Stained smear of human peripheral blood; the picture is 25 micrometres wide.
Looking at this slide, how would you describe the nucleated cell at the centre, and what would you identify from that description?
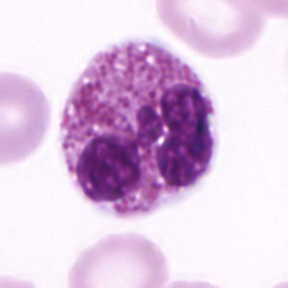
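First, the nucleus: no nucleoli are visible in it. Next, the cytoplasm, which is filled with many coarse granules, reddish in colour. Finally, no vacuoles are seen anywhere in that cytoplasm. All told, an eosinophil.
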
